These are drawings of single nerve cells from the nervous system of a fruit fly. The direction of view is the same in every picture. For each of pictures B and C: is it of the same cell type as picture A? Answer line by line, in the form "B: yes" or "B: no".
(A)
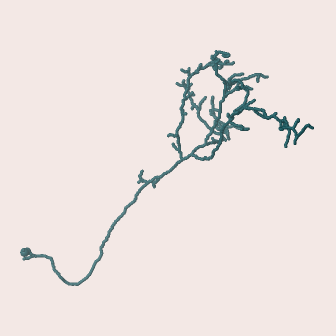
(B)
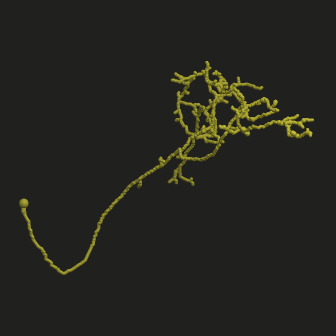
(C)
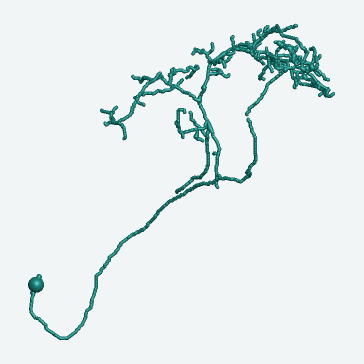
B: yes
C: no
